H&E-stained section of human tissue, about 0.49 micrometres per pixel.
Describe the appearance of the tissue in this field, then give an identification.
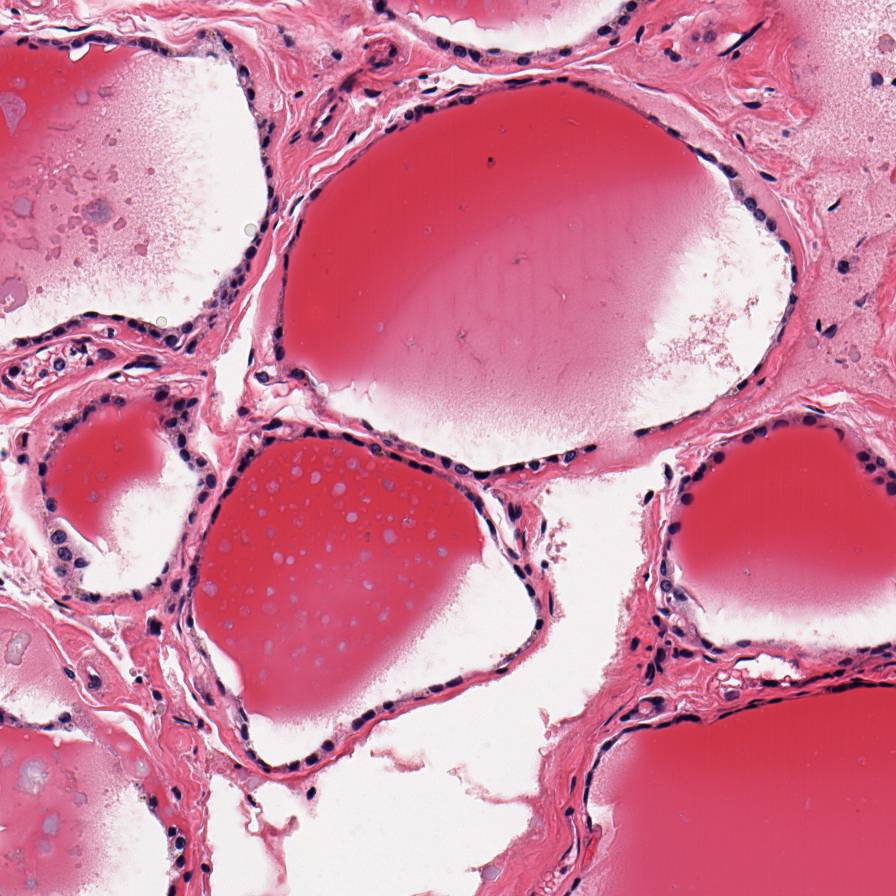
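Large rounded follicles fill field, lying close together, separated only by thin strands of stroma. Lining: single layer of flattened to low cuboidal cells. Nuclei small, dark, evenly spaced, not overlapping. Lining runs smoothly around each follicle; no papillary folds projecting into lumens. Name: thyroid.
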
